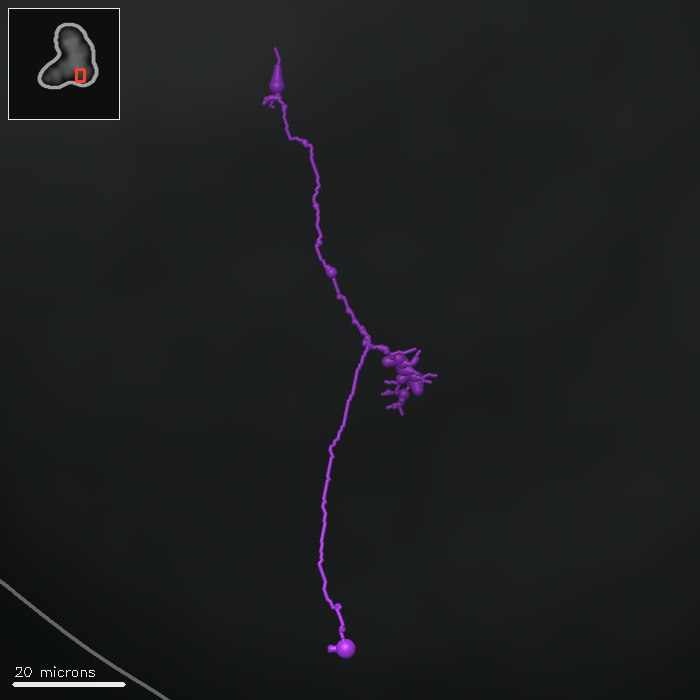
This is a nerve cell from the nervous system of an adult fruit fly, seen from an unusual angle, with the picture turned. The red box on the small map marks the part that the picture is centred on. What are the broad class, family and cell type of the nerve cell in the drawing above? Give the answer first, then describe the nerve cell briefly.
This is an optic-lobe intrinsic neuron. The family is T. The cell type is T3. The cell body is at the bottom of the picture. From top to bottom in the picture it spans about 110 microns.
